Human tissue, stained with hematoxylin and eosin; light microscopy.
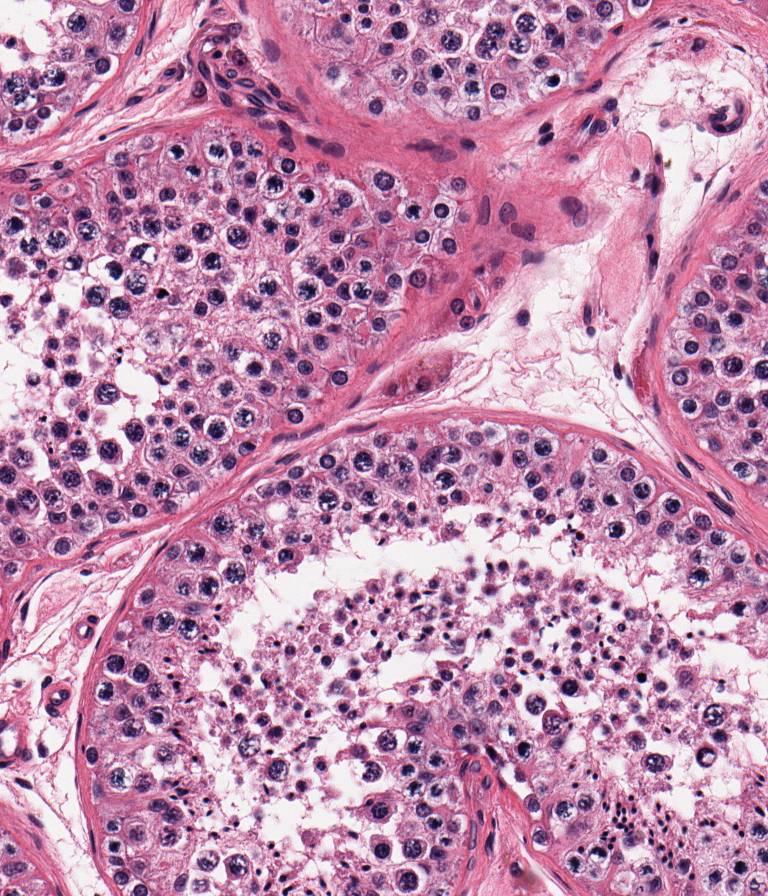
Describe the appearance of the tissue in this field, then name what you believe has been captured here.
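Tubules are lined by a stratified epithelium of many layers, running from wall to centre. Many lining cells are large and round, with dark, coarsely clumped chromatin. A thin pink layer with flattened, elongated nuclei bounds each tubule. The tissue is testis.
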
